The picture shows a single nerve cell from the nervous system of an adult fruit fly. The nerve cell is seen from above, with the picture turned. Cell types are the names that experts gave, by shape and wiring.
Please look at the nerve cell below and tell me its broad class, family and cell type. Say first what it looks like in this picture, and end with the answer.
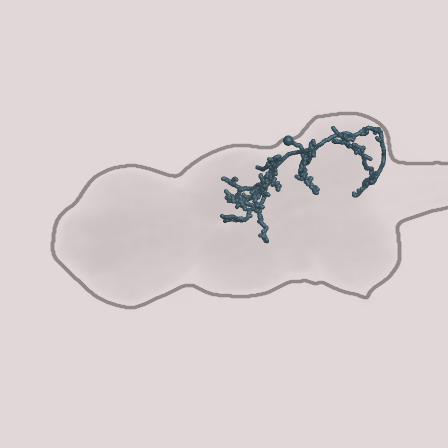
It is in the nerve cord and does not reach the brain. In this view it is wider than it is tall. It is a nerve-cord intrinsic neuron. Its family is hemilineage 03A. The cell type is IN03A029.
